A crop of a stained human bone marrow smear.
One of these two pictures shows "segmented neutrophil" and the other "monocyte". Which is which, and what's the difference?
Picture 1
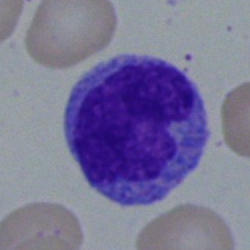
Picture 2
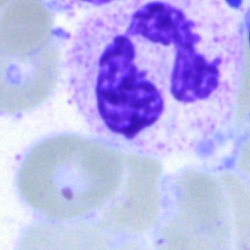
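Segmented neutrophil in picture 2; monocyte in picture 1. Nucleus, picture 1: fills most of the cell, with a notch-like indentation on its right side.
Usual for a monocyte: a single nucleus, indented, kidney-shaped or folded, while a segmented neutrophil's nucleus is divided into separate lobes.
Nucleus, picture 2: left limb broader than right limb; no nucleoli visible. Chromatin: dark purple and mottled in picture 1; dark purple and coarsely clumped with small paler patches in picture 2.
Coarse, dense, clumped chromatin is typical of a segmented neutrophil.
Picture 1: outline roughly round; cytoplasmic rim widest along the lower right; red cells nearby, none touching. Picture 2: no vacuoles in the cytoplasm; pale, non-nucleated red cells below and to the left.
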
